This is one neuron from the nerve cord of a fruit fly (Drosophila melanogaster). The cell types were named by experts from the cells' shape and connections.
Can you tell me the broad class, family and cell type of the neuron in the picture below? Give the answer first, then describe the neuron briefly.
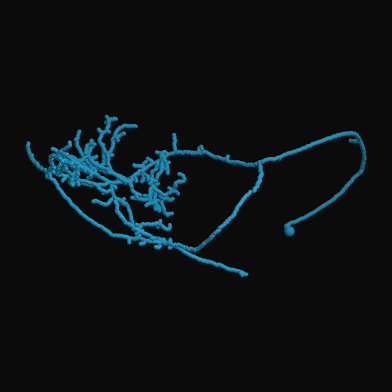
Its broad class is nerve-cord intrinsic neuron. The family is hemilineage 19B. It is of cell type IN19B090. As drawn here it is wider than it is tall.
